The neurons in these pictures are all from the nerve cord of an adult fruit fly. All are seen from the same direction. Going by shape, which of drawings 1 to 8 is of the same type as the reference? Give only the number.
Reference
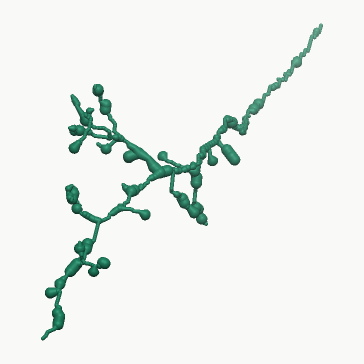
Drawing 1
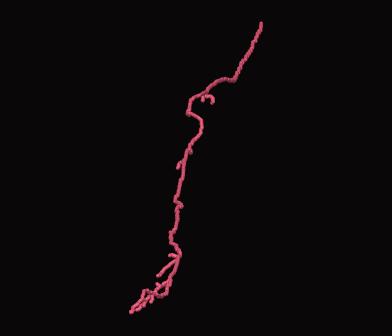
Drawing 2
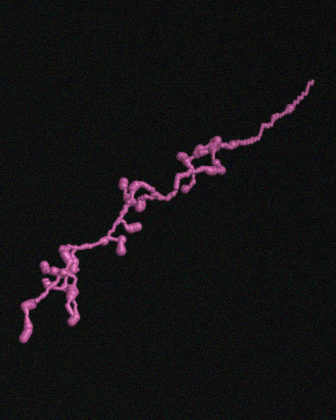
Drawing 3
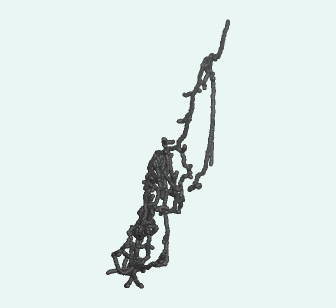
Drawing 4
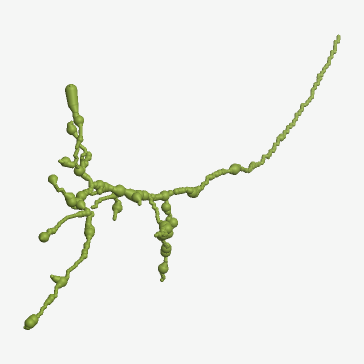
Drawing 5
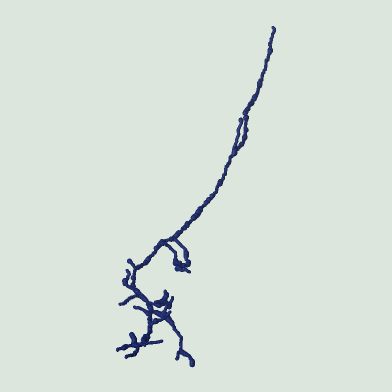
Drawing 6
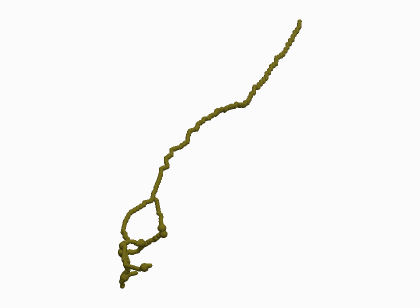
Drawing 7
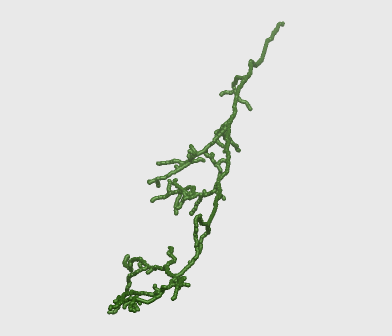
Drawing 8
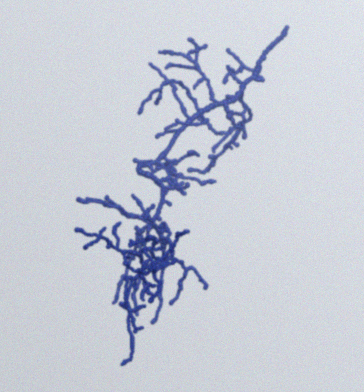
4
